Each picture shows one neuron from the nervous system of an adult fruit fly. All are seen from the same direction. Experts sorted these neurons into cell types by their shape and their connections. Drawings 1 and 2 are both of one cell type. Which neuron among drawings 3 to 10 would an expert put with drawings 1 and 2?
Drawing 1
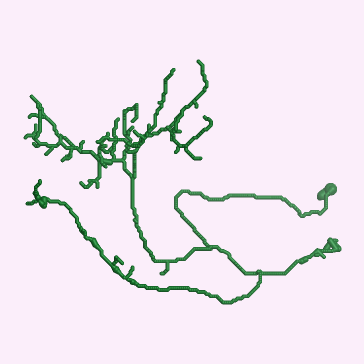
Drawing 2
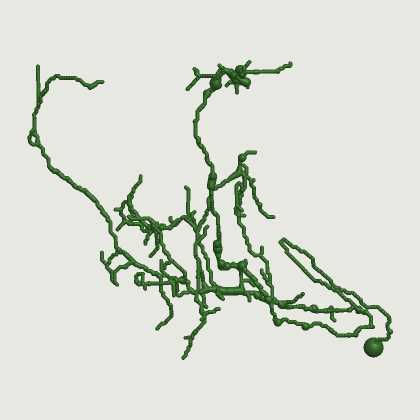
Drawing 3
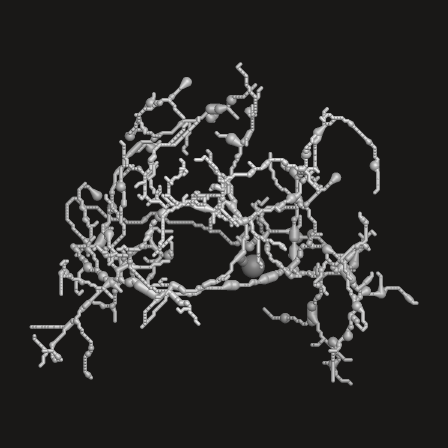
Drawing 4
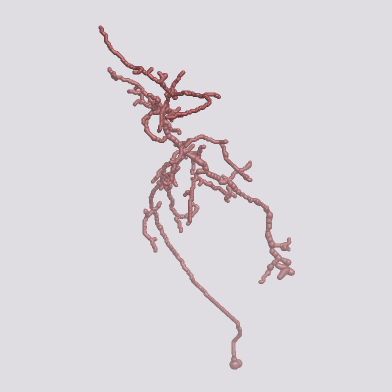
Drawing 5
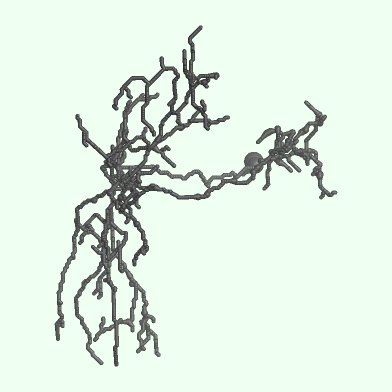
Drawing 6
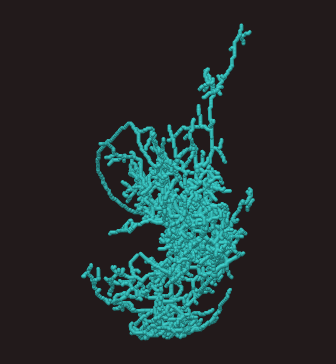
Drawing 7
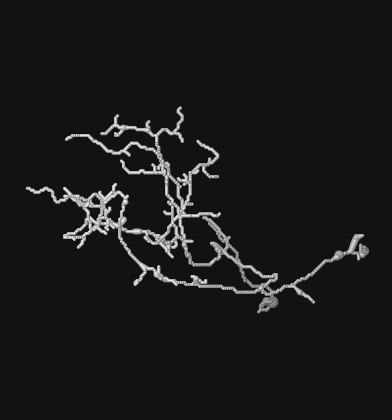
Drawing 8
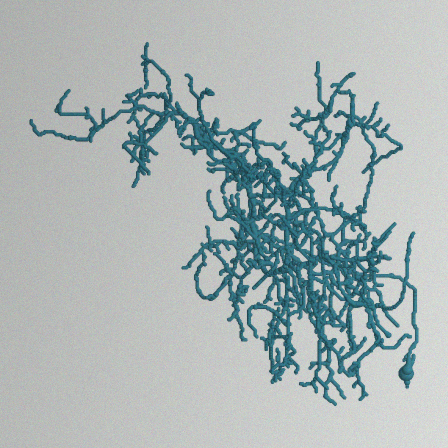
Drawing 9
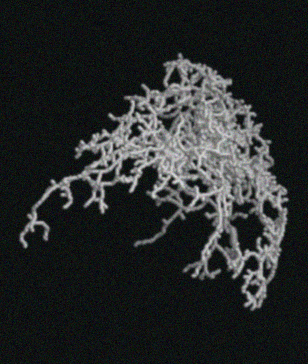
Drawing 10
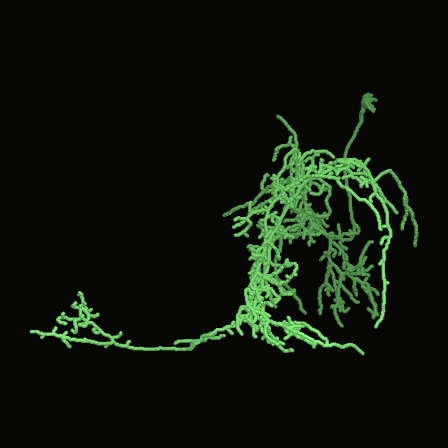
Drawing 7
